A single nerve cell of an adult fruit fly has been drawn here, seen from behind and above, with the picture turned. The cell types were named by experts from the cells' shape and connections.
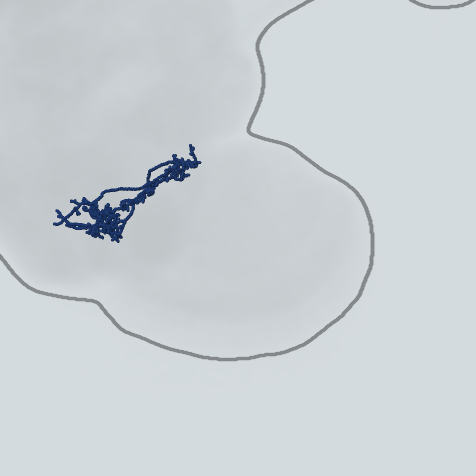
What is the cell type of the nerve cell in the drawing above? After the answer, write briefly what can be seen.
The cell type is WEDPN2B_b. This is a central-brain intrinsic neuron. In this view it is wider than it is tall.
